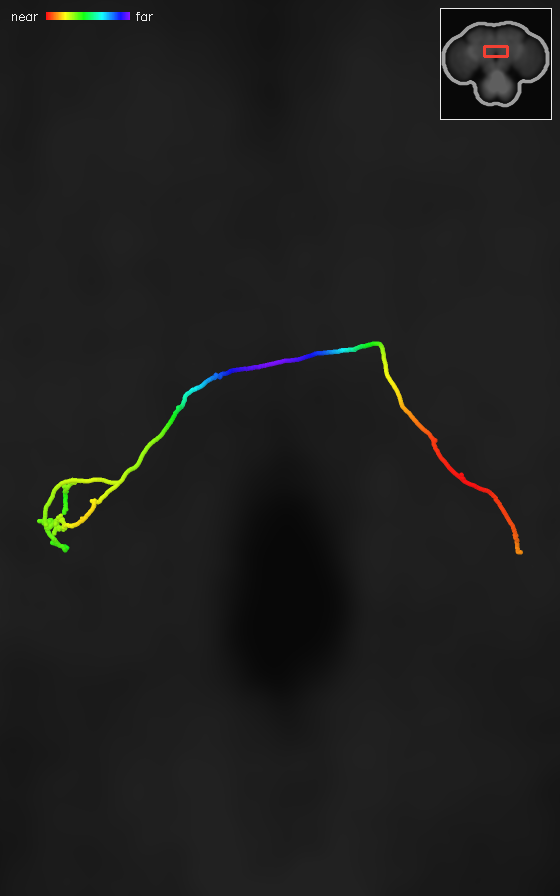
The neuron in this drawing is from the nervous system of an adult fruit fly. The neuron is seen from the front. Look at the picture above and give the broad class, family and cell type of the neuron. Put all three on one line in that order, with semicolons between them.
sensory neuron entering the brain; class olfactory; ORN_VA6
